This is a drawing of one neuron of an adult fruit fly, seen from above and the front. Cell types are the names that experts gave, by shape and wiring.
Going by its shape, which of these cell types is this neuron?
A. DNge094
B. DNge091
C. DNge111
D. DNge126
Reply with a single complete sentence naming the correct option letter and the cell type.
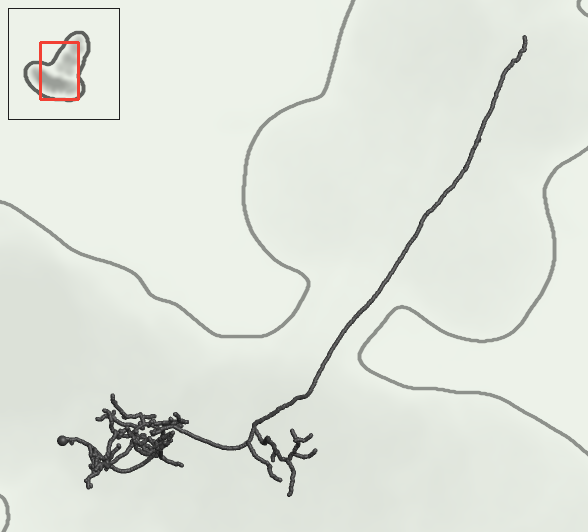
The cell type that the neuron has is DNge111, option C.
